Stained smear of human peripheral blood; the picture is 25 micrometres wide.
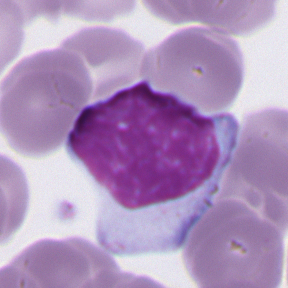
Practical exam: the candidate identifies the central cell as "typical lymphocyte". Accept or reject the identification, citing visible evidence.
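Granules: none can be seen in the cytoplasm, which goes with typical lymphocyte.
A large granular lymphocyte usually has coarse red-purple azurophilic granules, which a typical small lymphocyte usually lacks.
Amount of cytoplasm: the nucleus fills most of the cell, with cytoplasm showing mainly below and to the right of it, which also goes with typical lymphocyte.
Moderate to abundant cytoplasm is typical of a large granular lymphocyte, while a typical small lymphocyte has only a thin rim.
Other features are simply recorded: the cytoplasm is very pale greyish-blue, a little bluer along its outer edge; the nucleus stains deep purple-magenta, measures about 13 by 11 micrometres and has an irregular, angular outline. Taken together, the cell is a typical lymphocyte rather than a large granular lymphocyte.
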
